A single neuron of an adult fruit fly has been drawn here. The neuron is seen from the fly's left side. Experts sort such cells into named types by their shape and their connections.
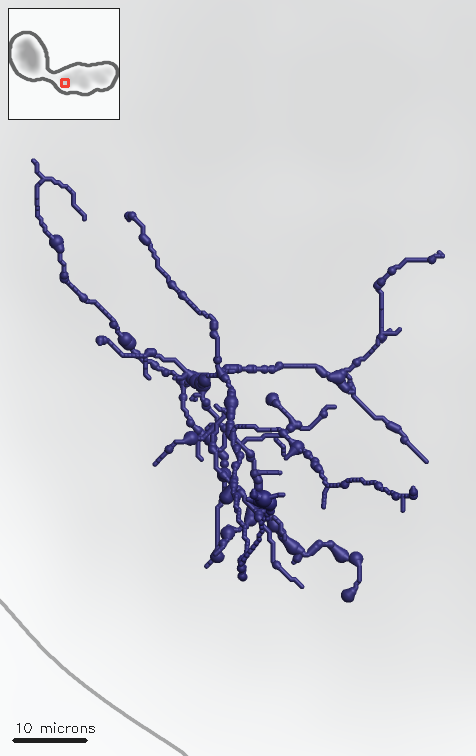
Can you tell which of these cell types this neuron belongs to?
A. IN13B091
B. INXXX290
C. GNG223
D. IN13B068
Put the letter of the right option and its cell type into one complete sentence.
Option A, the cell type IN13B091, describes the neuron.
